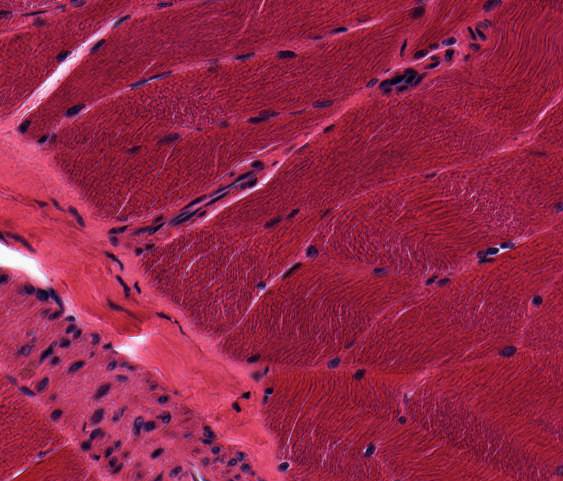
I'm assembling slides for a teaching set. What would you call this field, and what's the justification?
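That one's skeletal muscle. Look at the nuclei: dark, elongated, sitting at the fibre edges, and along one fibre several of them line up in a row.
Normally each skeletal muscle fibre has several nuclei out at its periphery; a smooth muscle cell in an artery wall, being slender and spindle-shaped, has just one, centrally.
The cytoplasm stains a deep red and shows fine striations.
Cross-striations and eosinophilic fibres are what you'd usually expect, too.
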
